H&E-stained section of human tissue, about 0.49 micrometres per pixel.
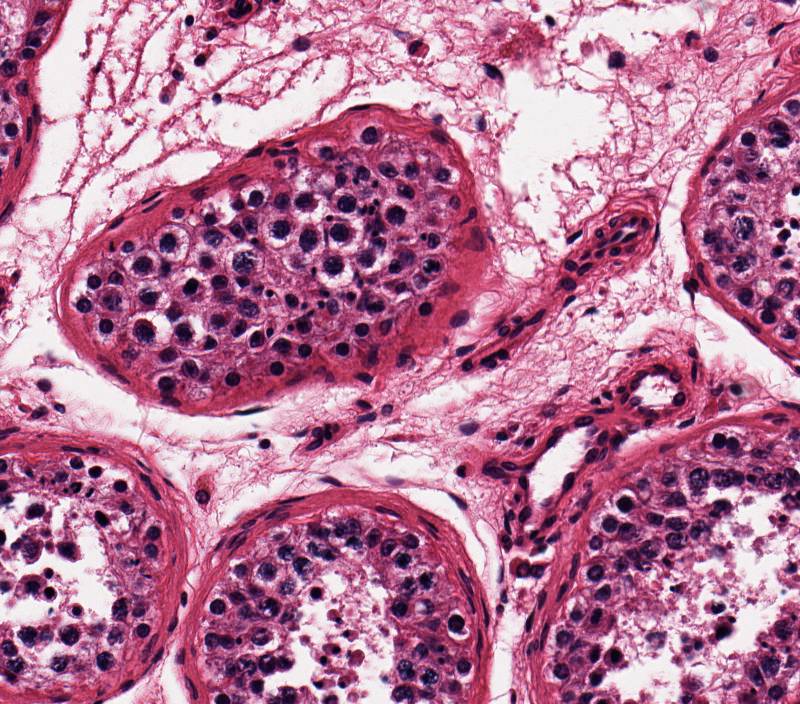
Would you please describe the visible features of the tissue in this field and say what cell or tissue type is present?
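Rounded to oval tubules cut across: one whole in upper centre, parts of others at edges. Each filled by several layers of rounded cells stacked from wall inward, not a single layer. Many middle-layer cells large, round; big round nuclei, coarse dark chromatin, pale halo. Wall thick, pink, with flattened spindle-shaped nuclei parallel to surface. Tissue: testis.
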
